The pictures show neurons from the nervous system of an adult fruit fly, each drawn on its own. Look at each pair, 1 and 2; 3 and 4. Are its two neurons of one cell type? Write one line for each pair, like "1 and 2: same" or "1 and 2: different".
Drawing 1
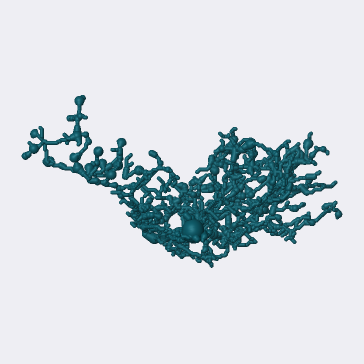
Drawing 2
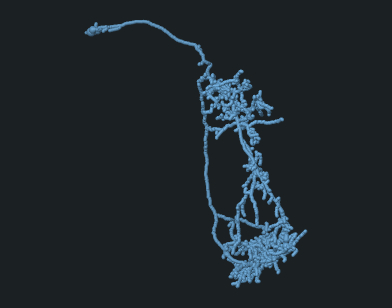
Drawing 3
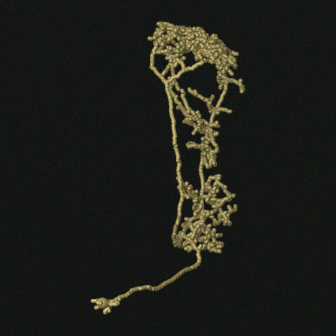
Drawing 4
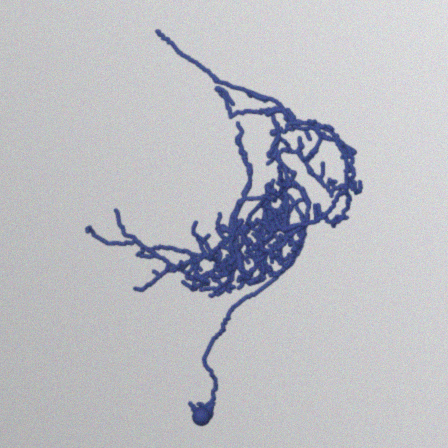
1 and 2: different
3 and 4: different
